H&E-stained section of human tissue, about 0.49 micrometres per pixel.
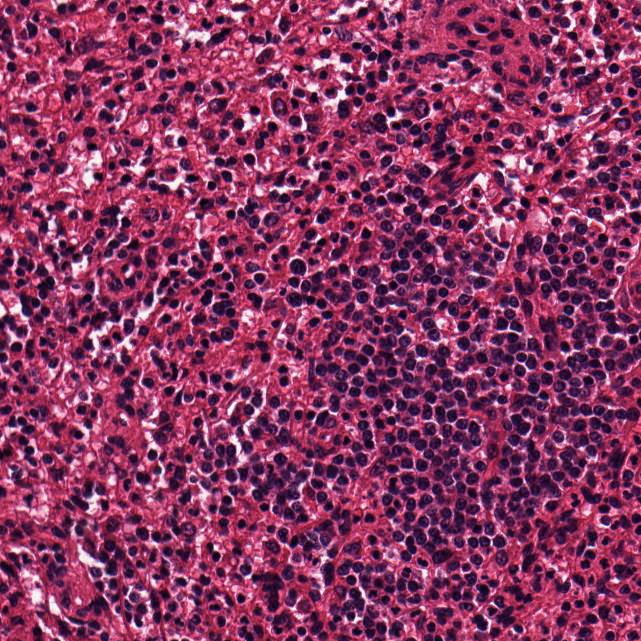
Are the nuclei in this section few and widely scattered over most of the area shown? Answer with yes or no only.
No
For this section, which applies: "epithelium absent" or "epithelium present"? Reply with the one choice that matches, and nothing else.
Epithelium absent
